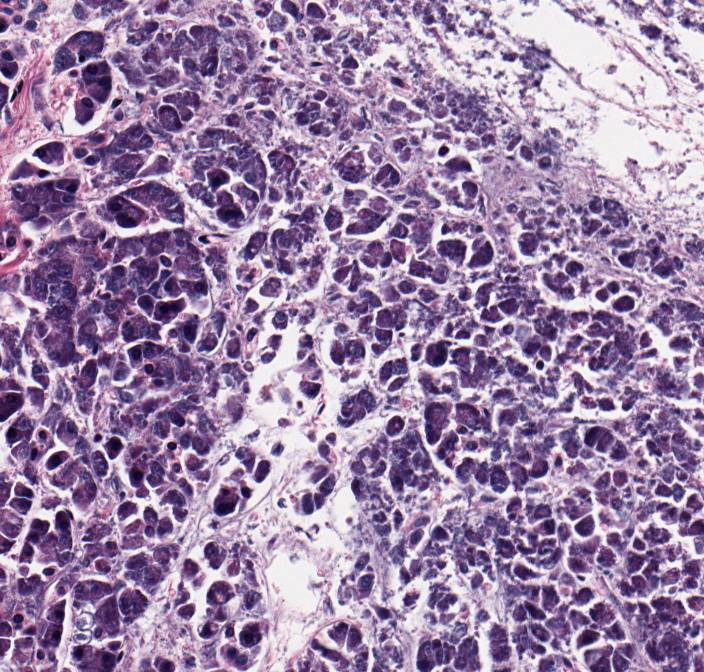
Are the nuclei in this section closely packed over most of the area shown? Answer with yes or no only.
Yes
